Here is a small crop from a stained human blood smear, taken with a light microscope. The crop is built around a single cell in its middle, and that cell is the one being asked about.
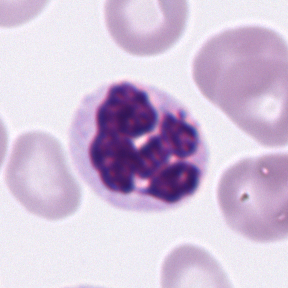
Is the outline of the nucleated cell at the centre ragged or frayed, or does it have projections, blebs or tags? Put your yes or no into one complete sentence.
No, no projections, blebs or ragged parts break the cell's outline.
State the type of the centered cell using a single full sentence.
At the middle of the frame sits a segmented neutrophil.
